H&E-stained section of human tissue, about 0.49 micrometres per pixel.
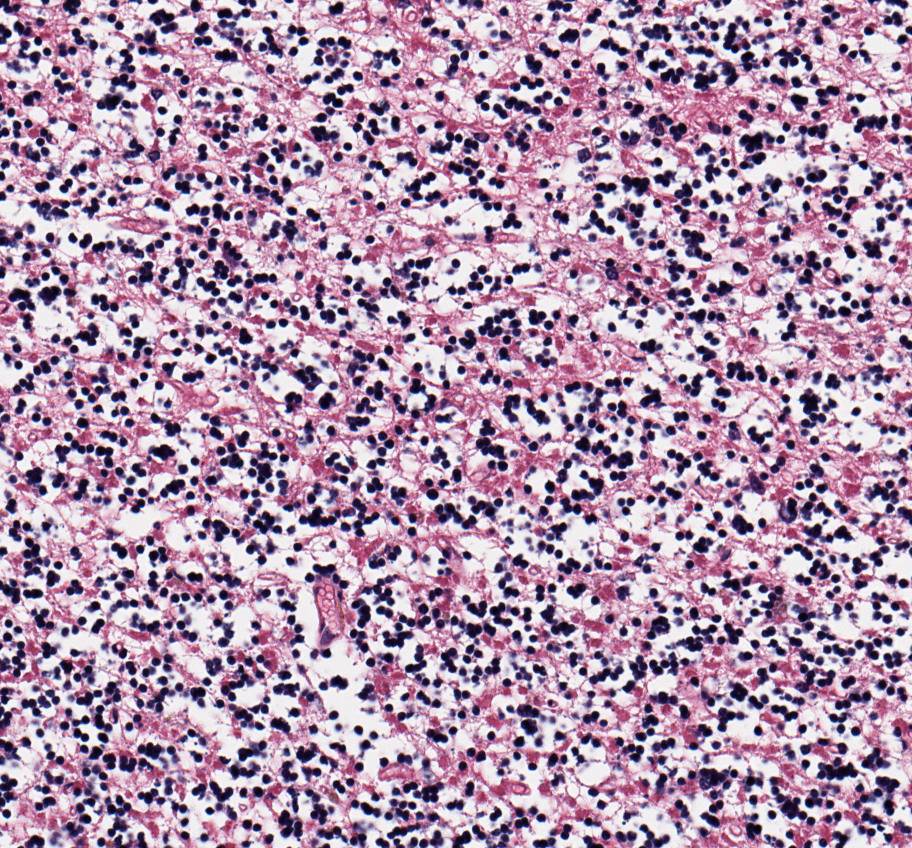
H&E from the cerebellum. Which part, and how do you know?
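So this would be the granular layer. Small, round, uniformly dark nuclei crowd the whole field evenly, with hardly any cytoplasm and no layering.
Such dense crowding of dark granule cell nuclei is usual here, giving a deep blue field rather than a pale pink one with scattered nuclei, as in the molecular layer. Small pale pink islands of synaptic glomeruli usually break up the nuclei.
Here a fine pink fibrillary network lies between them, with denser pink patches. One small vessel, cut lengthwise, lies lower left, left of centre.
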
